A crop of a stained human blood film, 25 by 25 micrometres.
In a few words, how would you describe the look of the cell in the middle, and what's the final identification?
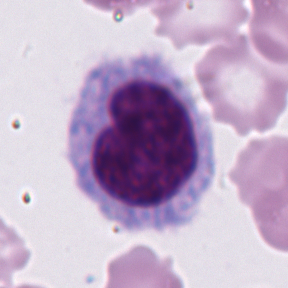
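The outline is roughly oval, with a slightly frayed, fuzzy edge, and the cell measures about 16 by 13 micrometres. A notch on its upper-left side makes the nucleus kidney-shaped; it measures about 11 by 9 micrometres and fills about 50% of the cell's area. Cytoplasm rims the nucleus on all sides, without coarse orange or purple granules. This is a hairy cell.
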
